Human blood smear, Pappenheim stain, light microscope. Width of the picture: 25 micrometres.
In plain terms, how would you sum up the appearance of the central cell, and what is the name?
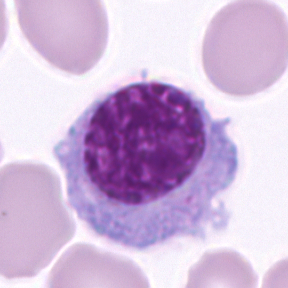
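Coarse, clumped chromatin shows paler gaps between darker patches. Distinct nucleoli are not seen in the nucleus. The cytoplasm lacks coarse coloured granules and has a faintly mottled, slightly foamy texture rather than a smooth one. This is a plasma cell.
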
